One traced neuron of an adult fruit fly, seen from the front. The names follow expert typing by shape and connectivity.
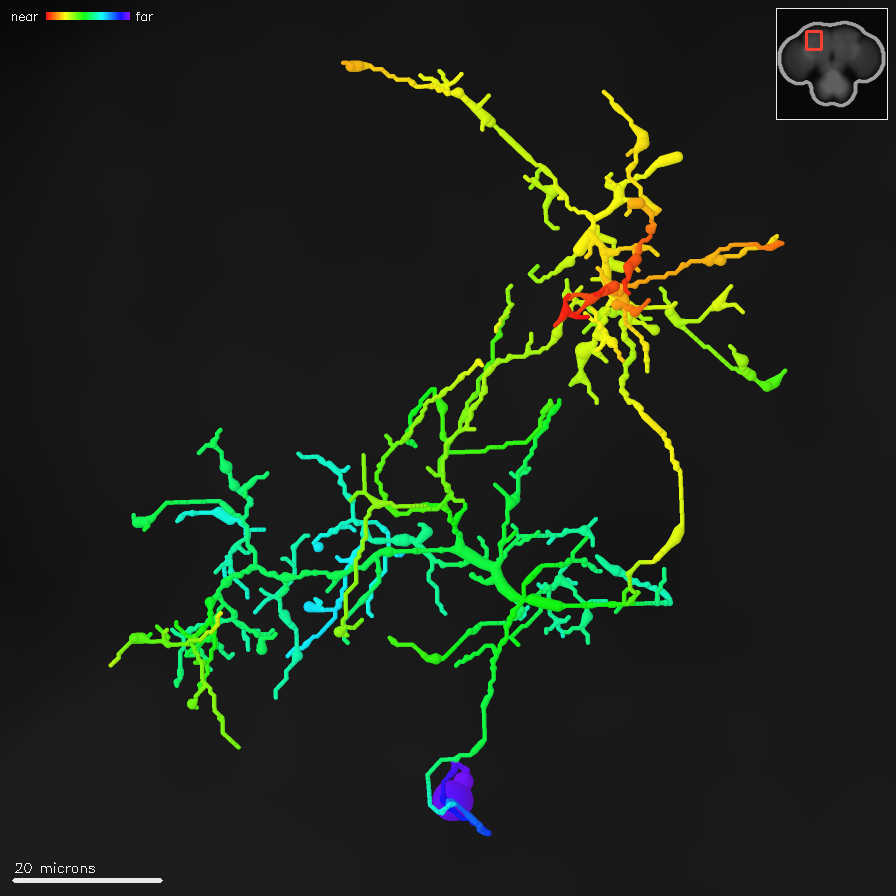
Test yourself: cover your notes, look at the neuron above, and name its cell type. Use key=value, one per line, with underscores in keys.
cell_type=CL364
